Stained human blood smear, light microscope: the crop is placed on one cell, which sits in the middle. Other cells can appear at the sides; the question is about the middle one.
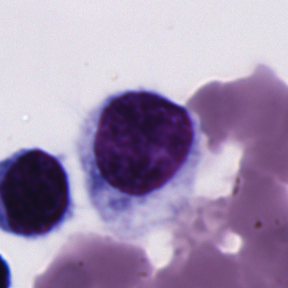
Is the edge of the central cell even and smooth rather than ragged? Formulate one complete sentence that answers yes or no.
No, the cell does not have a smooth edge, since its outline is rough.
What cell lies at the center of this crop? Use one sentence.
The cell positioned in the middle of the field is a hairy cell.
